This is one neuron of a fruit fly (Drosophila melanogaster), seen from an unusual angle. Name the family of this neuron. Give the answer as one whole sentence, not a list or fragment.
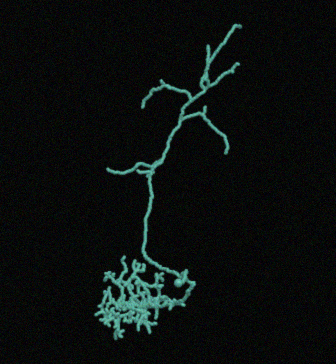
Grouped by family, the neuron goes with LoVP.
